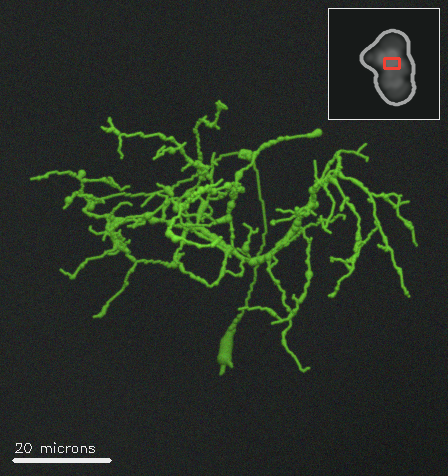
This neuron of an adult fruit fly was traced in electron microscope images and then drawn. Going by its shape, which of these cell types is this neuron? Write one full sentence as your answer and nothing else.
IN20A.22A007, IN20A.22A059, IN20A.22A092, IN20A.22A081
The neuron is a member of cell type IN20A.22A059.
